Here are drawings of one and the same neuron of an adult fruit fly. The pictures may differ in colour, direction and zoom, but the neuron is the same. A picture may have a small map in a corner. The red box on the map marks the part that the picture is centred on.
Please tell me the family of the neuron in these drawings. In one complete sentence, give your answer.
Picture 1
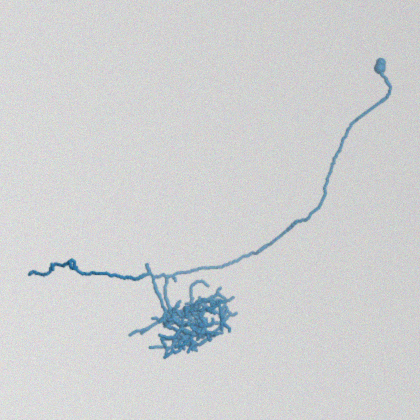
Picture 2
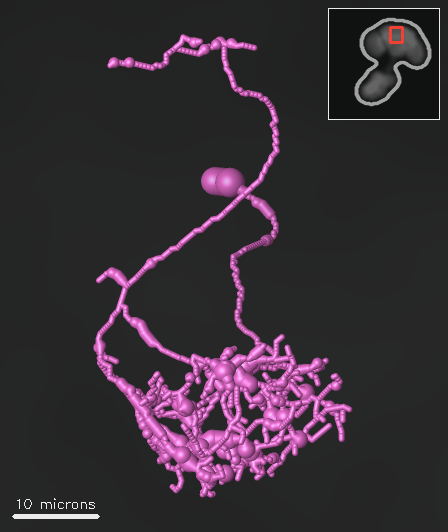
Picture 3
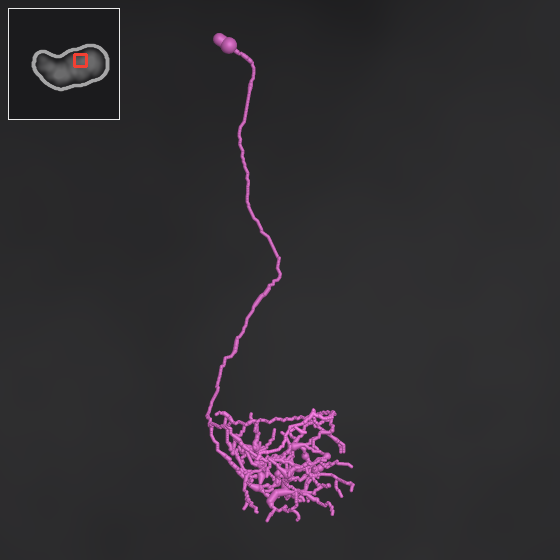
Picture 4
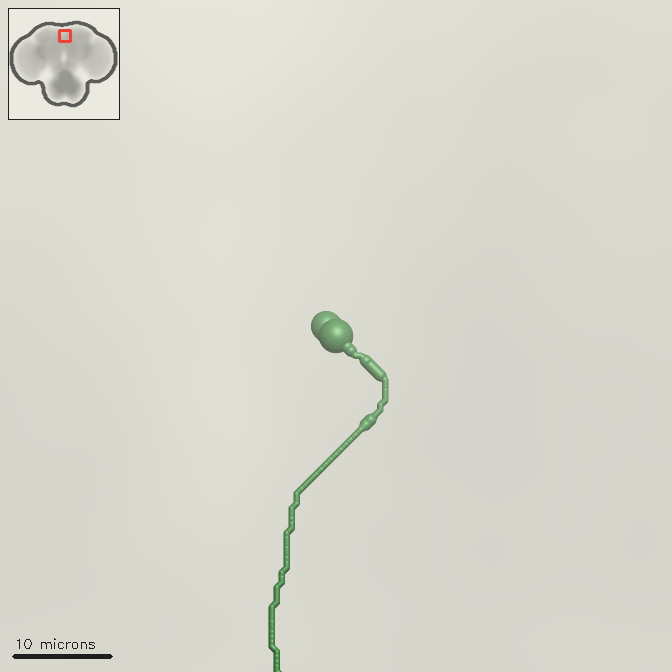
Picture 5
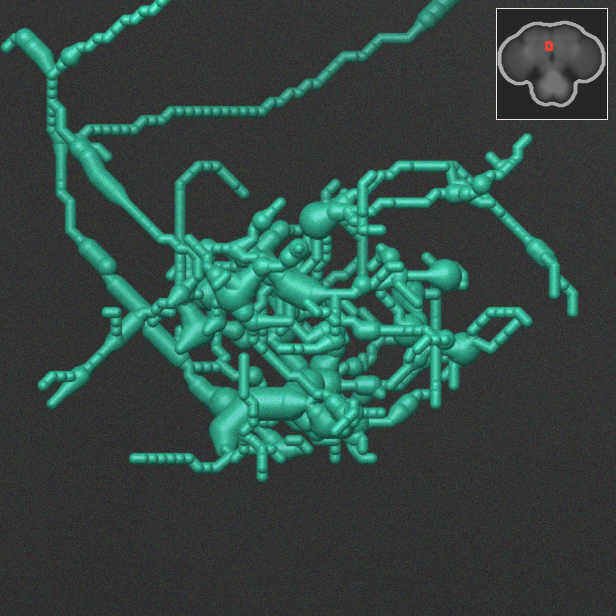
It is class CX which is the family of the neuron.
